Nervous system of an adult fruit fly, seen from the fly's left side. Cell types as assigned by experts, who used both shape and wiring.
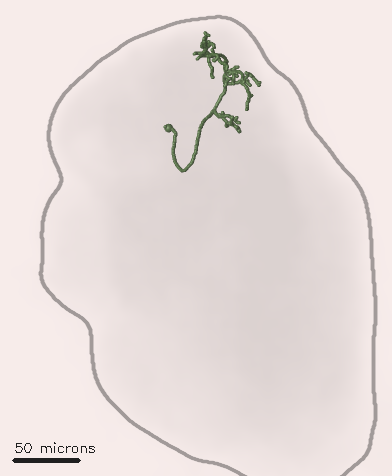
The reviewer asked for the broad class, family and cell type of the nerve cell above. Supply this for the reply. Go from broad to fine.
central-brain intrinsic neuron; hemilineage VPNl&d1_dorsal; LHAV5a2_a3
